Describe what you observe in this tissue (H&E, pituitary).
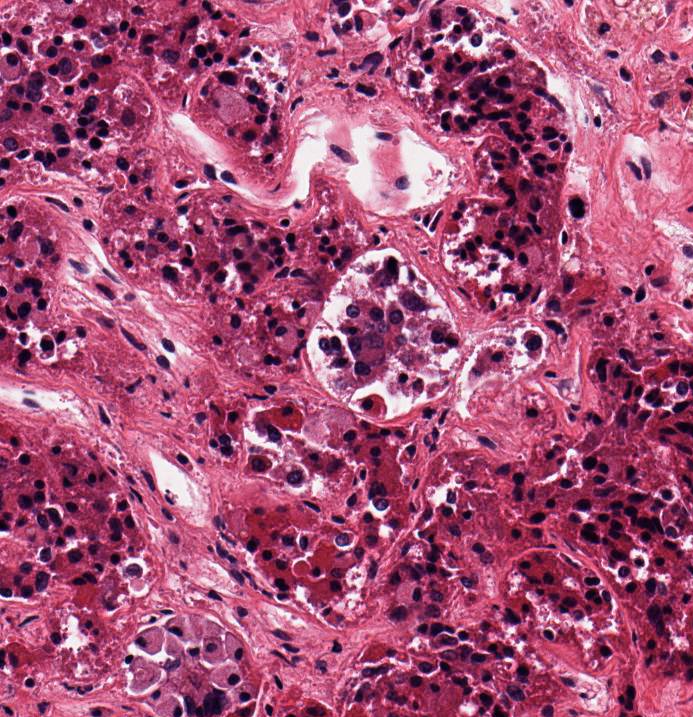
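Within the nests, most cells have abundant, deeply eosinophilic, granular cytoplasm. Nuclei in the nests are mostly round and darkly hyperchromatic. No gland lumens are formed by the cell nests. Separating the nests is pink collagenous stroma with scattered elongated spindle nuclei.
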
